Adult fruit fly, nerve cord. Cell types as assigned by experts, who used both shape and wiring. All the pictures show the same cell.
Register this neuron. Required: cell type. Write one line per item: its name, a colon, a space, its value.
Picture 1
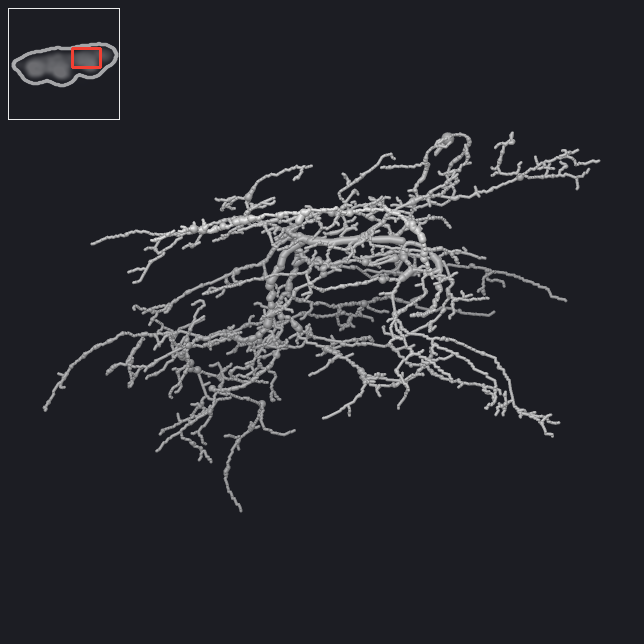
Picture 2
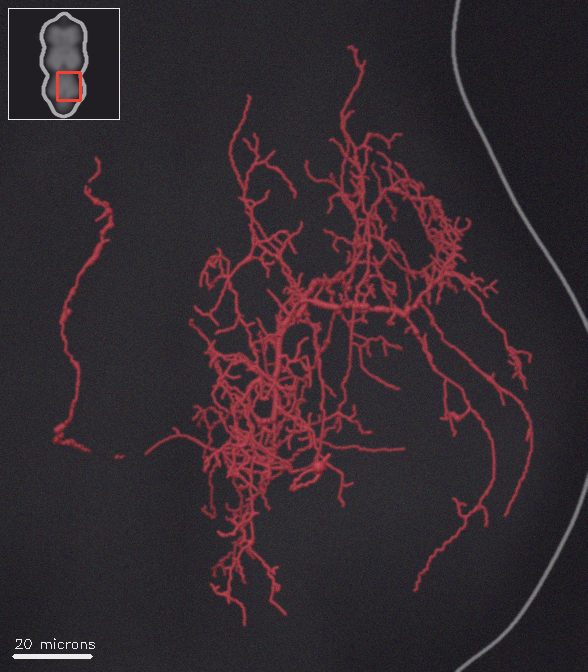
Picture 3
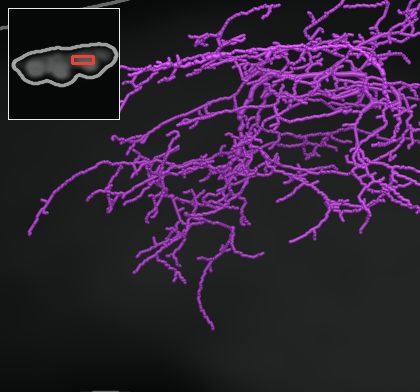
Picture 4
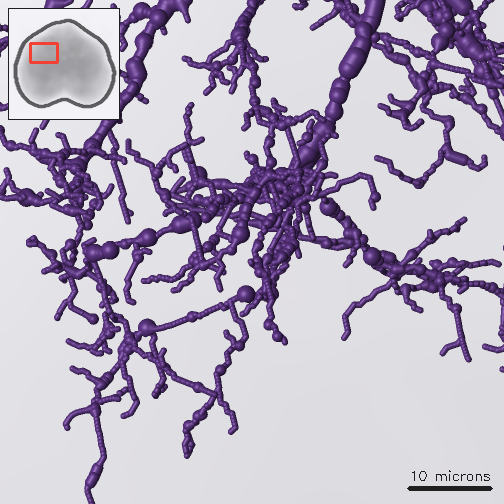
cell type: INXXX294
